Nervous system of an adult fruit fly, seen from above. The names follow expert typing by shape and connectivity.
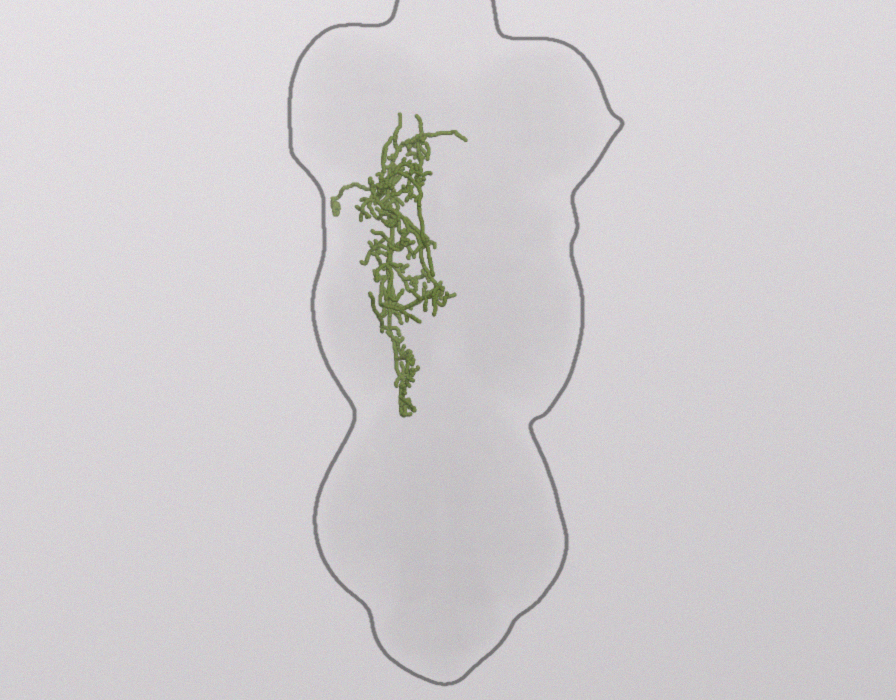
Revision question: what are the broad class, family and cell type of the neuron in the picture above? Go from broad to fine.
nerve-cord intrinsic neuron; hemilineage 03B; IN03B038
